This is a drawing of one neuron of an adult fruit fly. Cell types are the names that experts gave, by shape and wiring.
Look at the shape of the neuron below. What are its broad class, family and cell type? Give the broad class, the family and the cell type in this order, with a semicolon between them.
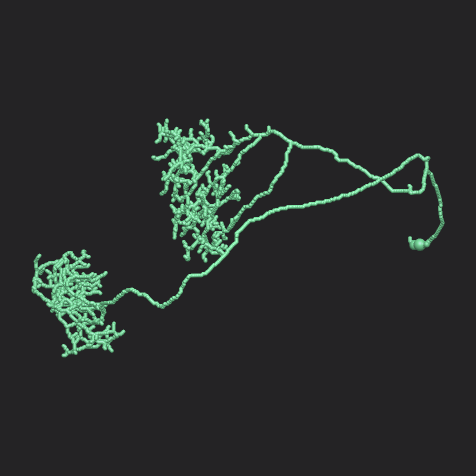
optic-lobe intrinsic neuron; MeLo; MeLo13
